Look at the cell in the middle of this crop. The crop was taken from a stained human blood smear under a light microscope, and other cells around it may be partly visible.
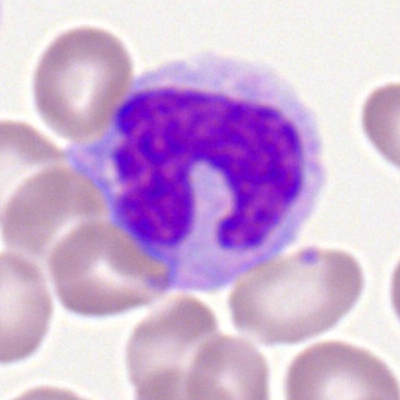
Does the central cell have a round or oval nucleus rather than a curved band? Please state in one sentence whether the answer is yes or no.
No, what the nucleus forms is a horseshoe, C, U or S shape without separate lobes.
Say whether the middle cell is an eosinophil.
no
